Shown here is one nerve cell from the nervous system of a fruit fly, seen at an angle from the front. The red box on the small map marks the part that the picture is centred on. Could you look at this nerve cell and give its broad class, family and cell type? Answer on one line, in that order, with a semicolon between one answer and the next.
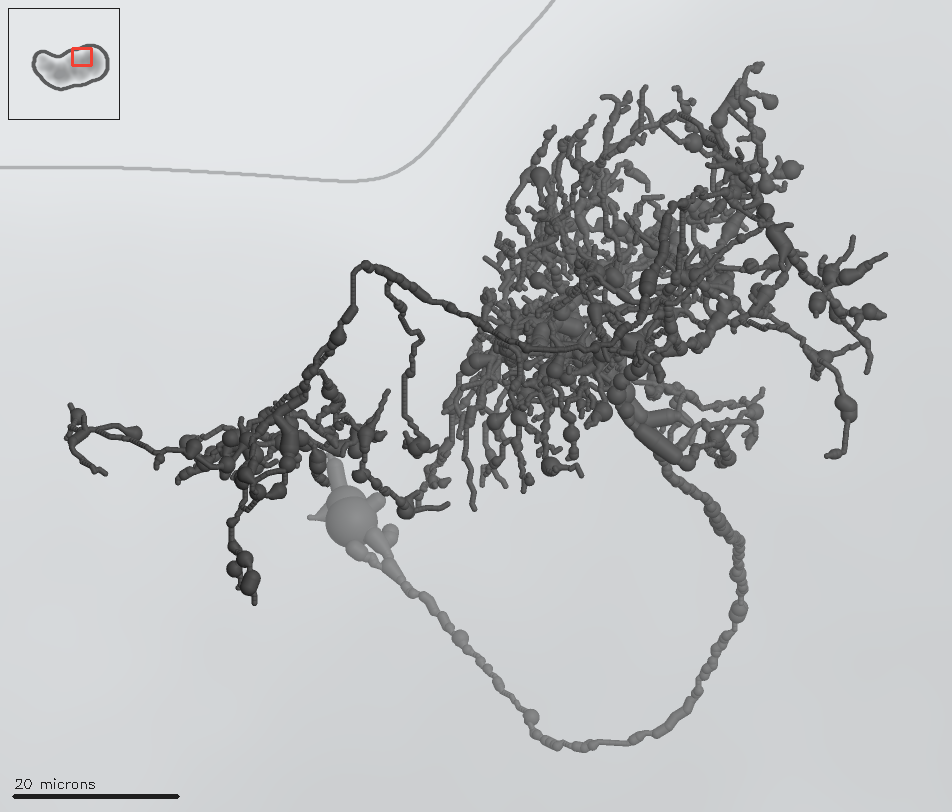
central-brain intrinsic neuron; hemilineage DM6_dorso_lateral; SMP368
